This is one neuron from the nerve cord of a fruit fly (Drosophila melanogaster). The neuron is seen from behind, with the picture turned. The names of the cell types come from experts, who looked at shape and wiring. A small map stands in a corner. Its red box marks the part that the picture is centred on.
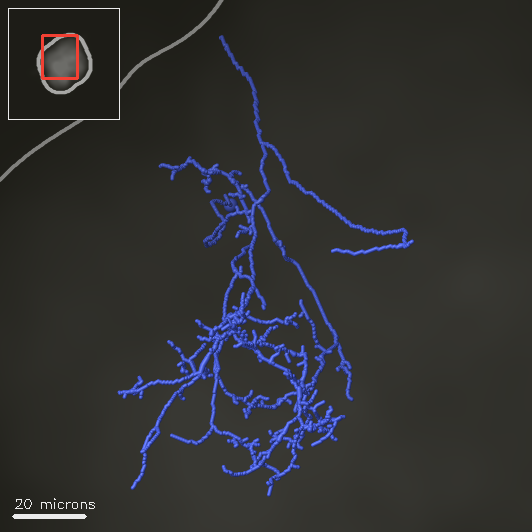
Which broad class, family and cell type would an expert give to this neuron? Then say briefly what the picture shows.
This is an ascending neuron. The family is hemilineage 08B. Its cell type is AN08B089. By the scale bar it is about 130 microns tall in this view. Dozens of branch ends can be seen.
